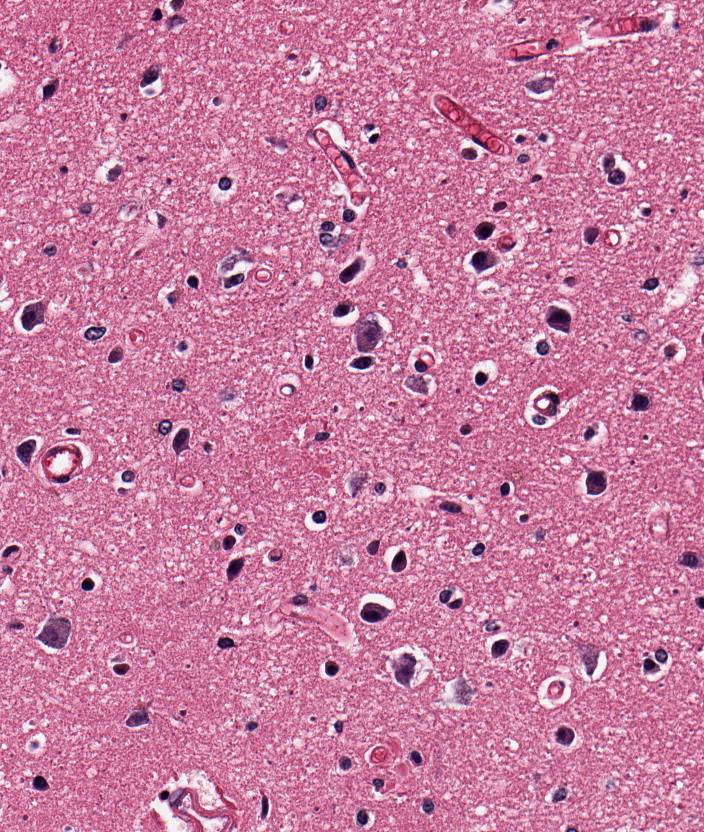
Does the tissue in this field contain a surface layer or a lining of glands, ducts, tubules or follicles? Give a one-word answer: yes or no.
No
